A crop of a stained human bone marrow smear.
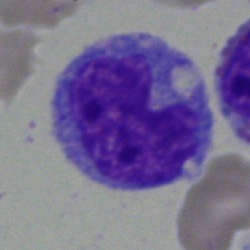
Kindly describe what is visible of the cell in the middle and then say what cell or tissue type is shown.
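There's a notch in the nucleus on its upper right side, and right beside it a pale clear area sits in the cytoplasm. The nucleus fills most of the cell, leaving a moderate rim of blue cytoplasm. That's a monocyte.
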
